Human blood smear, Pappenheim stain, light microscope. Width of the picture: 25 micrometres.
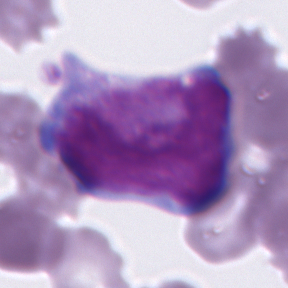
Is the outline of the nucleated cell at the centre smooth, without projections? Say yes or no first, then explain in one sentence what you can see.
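No. A small knob projects from the upper-left corner of the cell.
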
